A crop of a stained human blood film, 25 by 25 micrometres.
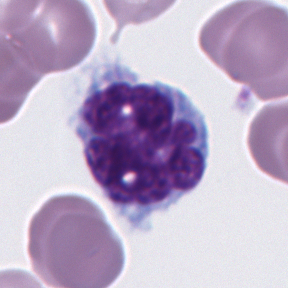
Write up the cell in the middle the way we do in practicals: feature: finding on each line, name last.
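Edge: ragged, with fine wispy projections
Cytoplasm: just a scant rim round the nucleus
Granules: none in the cytoplasm
Nucleoli: none to be seen
So: monocyte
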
